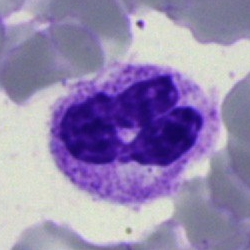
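Segmented neutrophil (centre of a stained human bone marrow smear, light microscope). Its chromatin is dark purple and coarsely clumped, no nucleoli are visible in the nucleus, and the cytoplasm contains no vacuoles.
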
